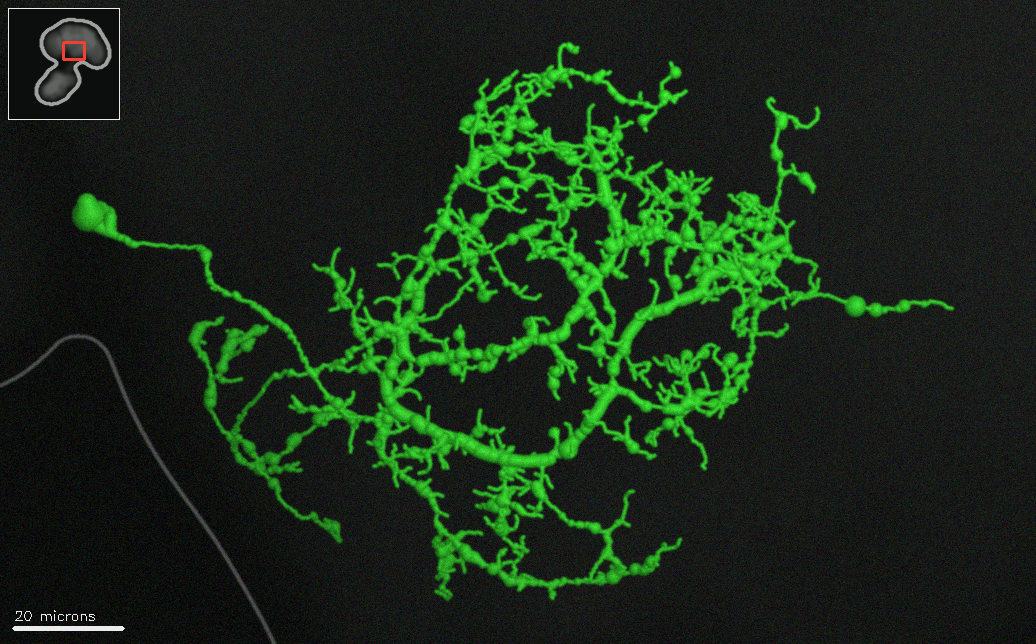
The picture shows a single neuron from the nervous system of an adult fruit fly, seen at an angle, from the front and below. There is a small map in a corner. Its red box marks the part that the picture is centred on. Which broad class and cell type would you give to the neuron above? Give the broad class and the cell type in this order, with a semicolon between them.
central-brain intrinsic neuron; GNG136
